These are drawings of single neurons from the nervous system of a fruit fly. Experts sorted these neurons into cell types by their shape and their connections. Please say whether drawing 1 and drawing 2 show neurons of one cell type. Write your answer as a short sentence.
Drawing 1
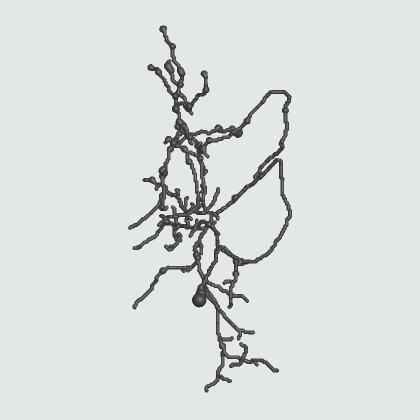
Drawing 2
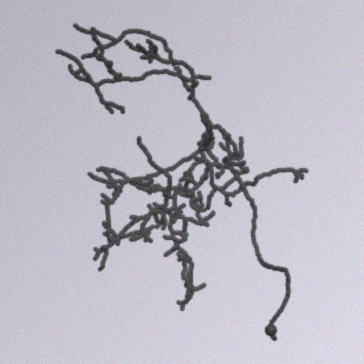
They are of different cell types.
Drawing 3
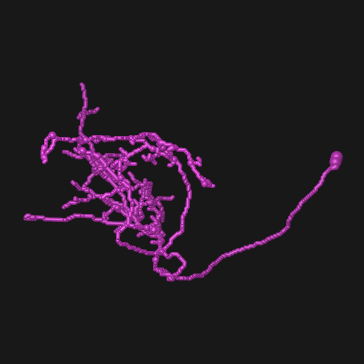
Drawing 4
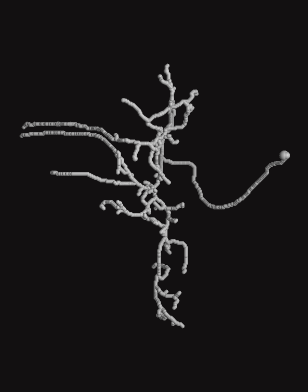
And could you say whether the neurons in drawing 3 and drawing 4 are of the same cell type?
They are of different cell types.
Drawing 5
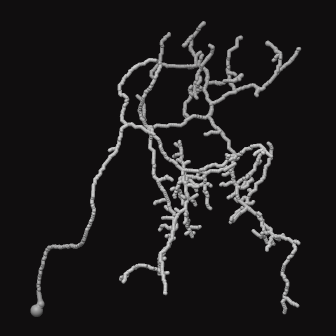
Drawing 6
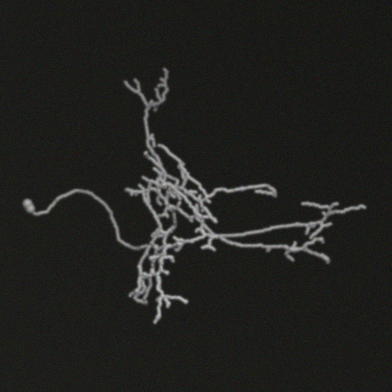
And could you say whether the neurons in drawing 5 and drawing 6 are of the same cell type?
They are of different cell types.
